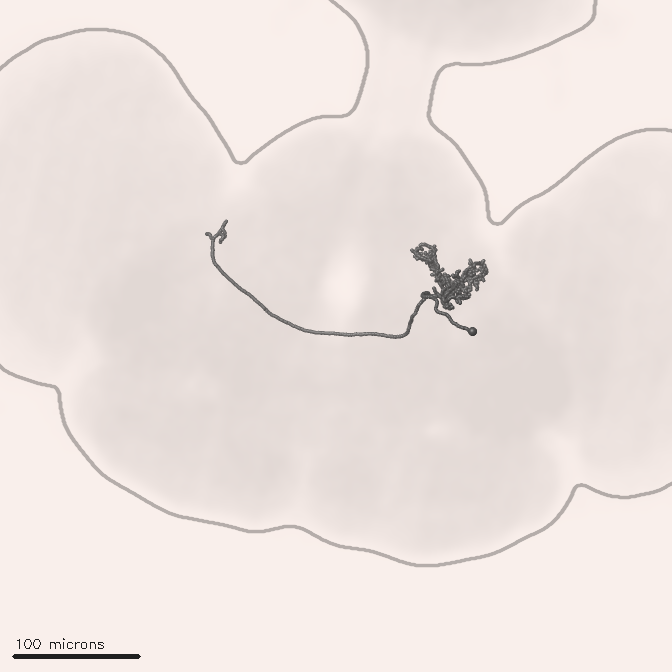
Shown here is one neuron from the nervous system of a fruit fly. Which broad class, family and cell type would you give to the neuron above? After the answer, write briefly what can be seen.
It is a central-brain intrinsic neuron. The family is hemilineage ALl1_ventral. Its cell type is CB3673a. From left to right in the picture it spans about 250 microns. As drawn here it is wider than it is tall.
